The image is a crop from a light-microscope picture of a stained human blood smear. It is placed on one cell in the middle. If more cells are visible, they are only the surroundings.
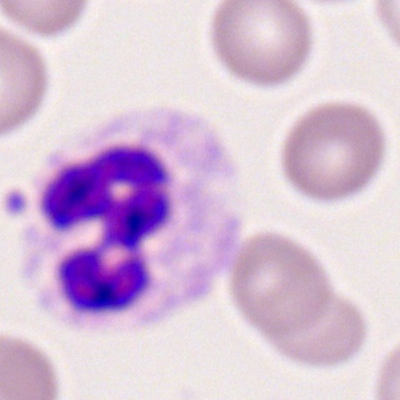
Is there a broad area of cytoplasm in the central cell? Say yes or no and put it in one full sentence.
Yes, in this cell the cytoplasm is broad.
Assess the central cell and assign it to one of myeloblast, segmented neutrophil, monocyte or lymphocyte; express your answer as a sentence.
In the central position of this crop, the cell is a segmented neutrophil.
